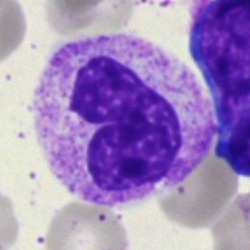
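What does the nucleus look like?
Kidney-shaped, deeply indented on its left side, with clumped dark purple chromatin and small paler patches.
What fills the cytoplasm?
Fine pink-purple granules, scattered through pale pinkish-lilac rather than blue cytoplasm.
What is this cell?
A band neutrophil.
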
